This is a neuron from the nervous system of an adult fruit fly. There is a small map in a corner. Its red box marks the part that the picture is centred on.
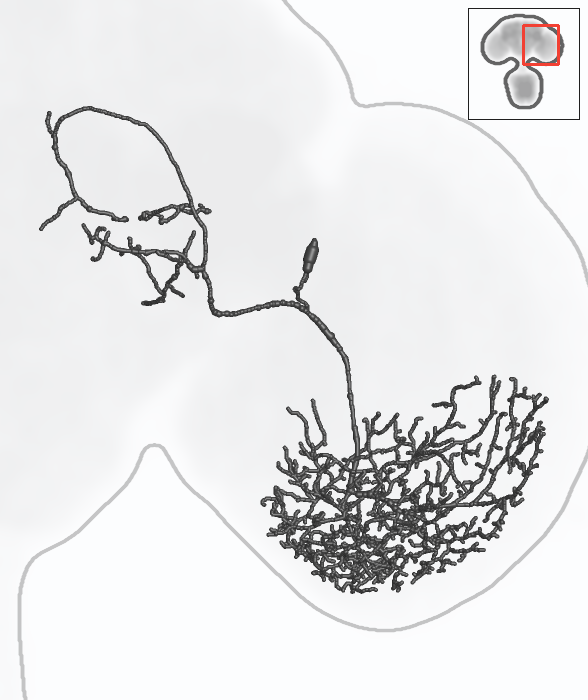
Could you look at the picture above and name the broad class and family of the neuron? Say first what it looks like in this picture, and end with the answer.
As drawn here it is about as wide as it is tall. It is a visual projection neuron. The family is MeVP.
